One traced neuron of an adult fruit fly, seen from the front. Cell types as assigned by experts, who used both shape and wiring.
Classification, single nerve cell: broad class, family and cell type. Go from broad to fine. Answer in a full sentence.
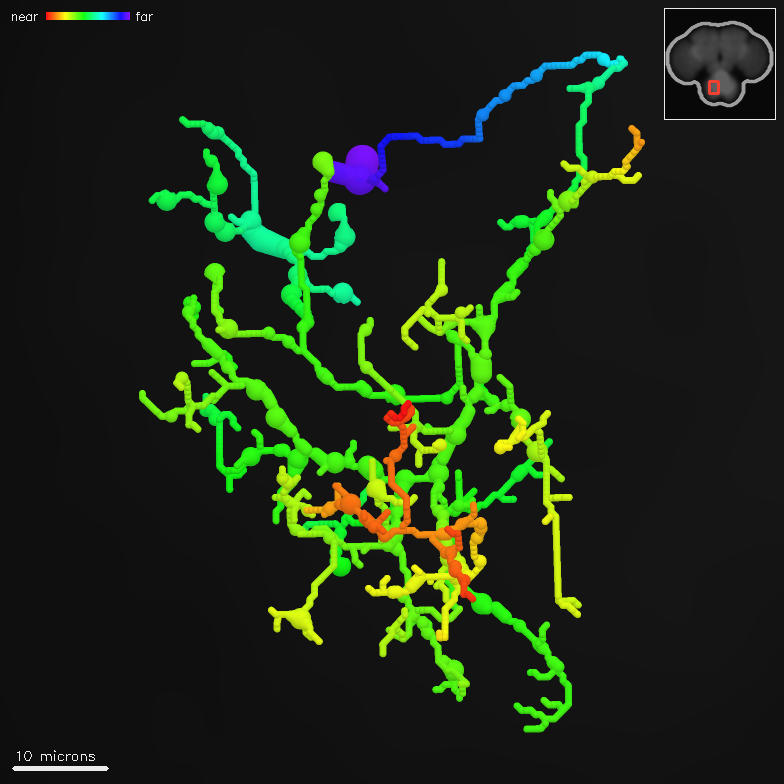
A nerve-cord intrinsic neuron of hemilineage 20A.22A, type IN20A.22A073.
